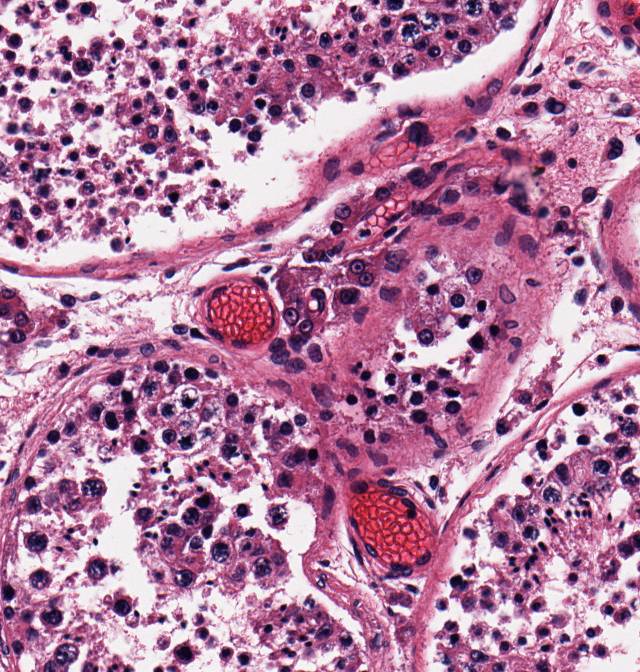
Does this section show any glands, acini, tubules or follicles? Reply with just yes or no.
Yes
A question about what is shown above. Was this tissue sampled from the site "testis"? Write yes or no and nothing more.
yes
